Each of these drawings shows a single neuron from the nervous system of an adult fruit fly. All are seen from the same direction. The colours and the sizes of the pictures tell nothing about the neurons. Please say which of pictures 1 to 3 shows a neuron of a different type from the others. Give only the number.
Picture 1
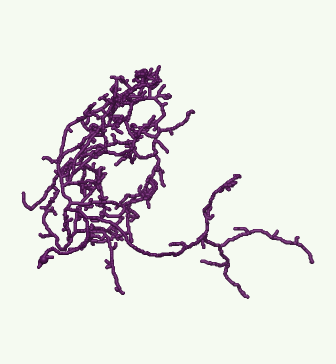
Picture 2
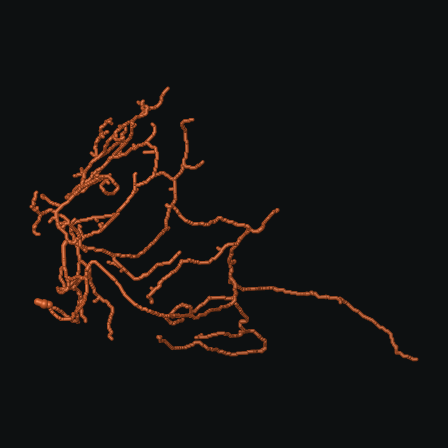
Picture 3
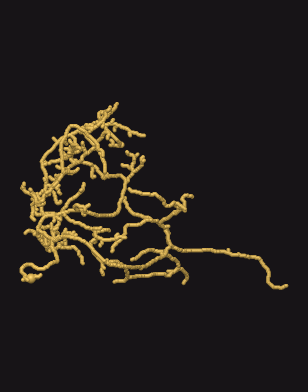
1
